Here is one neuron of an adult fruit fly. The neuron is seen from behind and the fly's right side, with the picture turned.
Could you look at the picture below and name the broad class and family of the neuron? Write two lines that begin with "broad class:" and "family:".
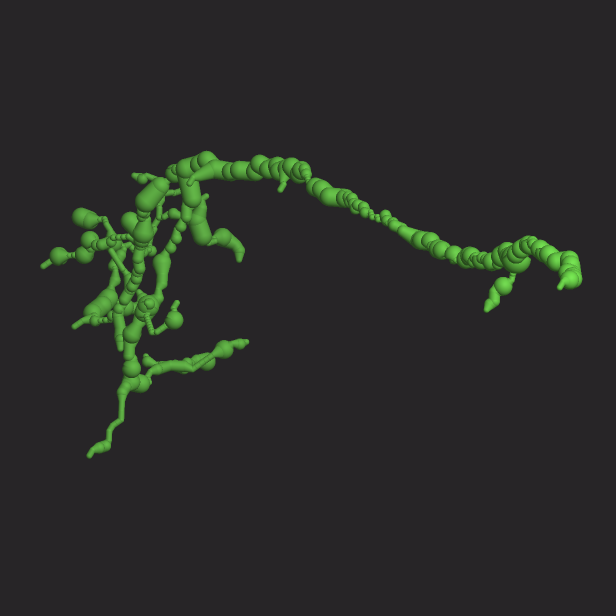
broad class: sensory neuron entering the nerve cord
family: class mechanosensory proprioceptive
